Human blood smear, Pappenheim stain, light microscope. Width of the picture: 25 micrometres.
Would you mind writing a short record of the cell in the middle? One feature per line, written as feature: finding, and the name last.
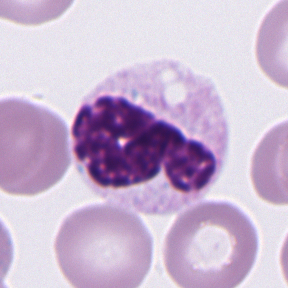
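Outline: round and smooth.
Nucleus: in the lower part of the cell, with more cytoplasm above it.
Chromatin: dark purple, coarsely clumped.
Vacuoles: clear and round, in the cytoplasm above the nucleus.
Identification: segmented neutrophil.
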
